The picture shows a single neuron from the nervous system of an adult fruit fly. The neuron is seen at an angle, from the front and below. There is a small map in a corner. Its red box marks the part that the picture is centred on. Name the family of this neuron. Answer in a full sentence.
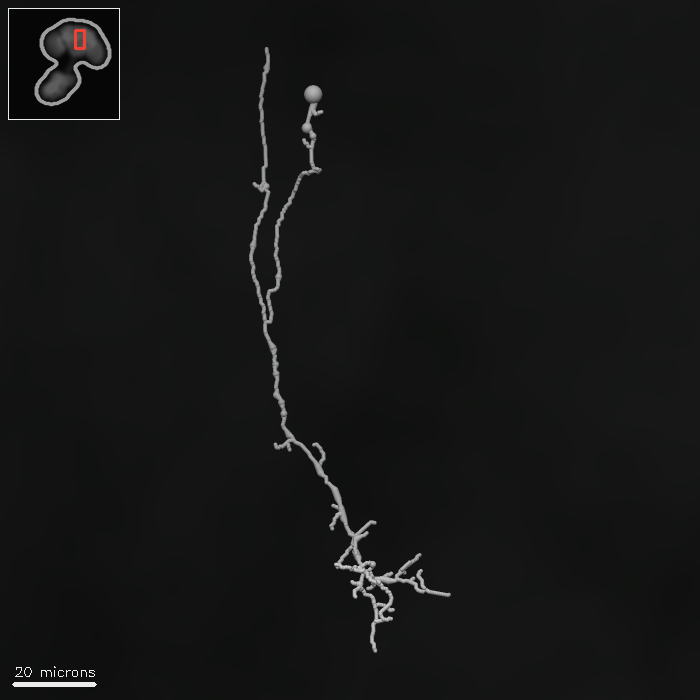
The family is OCC.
